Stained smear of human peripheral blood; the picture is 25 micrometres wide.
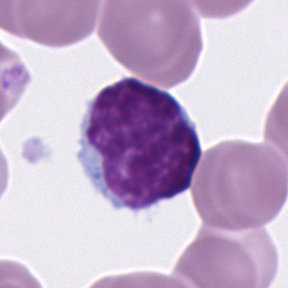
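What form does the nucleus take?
A single rounded mass, without lobes.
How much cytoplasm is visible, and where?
A narrow rim, mainly on the left side of the cell.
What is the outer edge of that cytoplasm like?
Ragged rather than smooth.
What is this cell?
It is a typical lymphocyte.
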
